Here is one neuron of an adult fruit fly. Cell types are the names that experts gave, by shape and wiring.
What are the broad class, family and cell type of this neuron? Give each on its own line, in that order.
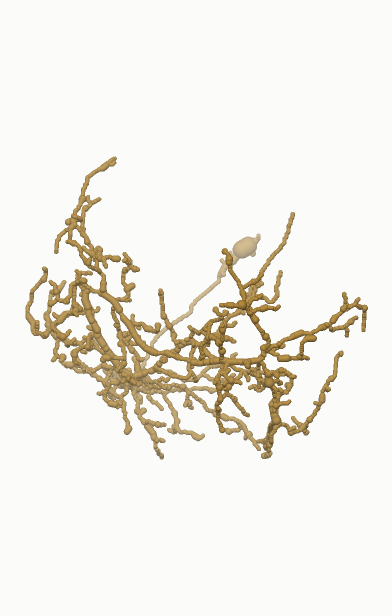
nerve-cord intrinsic neuron
hemilineage 13A
IN13A018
